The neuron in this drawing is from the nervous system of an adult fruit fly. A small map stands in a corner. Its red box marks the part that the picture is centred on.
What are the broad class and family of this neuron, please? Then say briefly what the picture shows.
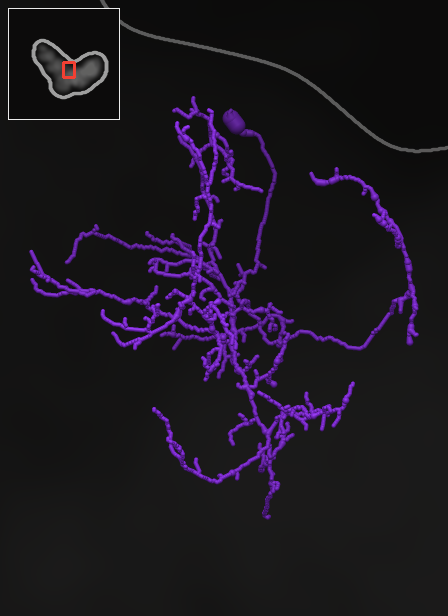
It is a nerve-cord intrinsic neuron. Its family is hemilineage 20A.22A. Its cell body lies at the top of the picture. As drawn here it is about as wide as it is tall.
